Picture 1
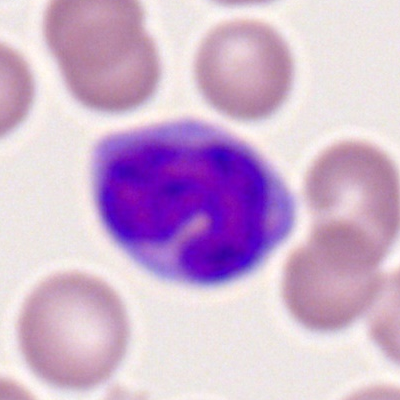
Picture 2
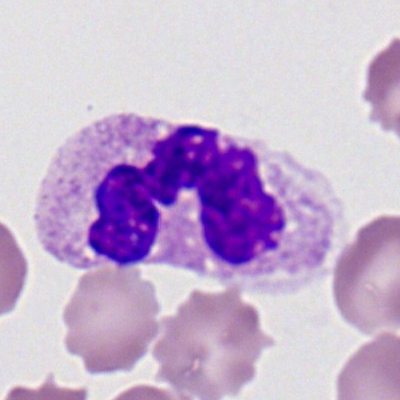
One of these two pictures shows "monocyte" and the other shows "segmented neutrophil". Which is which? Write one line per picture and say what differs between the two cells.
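Picture 1 – monocyte. No distinct granules are visible in the cytoplasm.
Picture 2 – segmented neutrophil. The cytoplasm is evenly sprinkled with fine lilac granules.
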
